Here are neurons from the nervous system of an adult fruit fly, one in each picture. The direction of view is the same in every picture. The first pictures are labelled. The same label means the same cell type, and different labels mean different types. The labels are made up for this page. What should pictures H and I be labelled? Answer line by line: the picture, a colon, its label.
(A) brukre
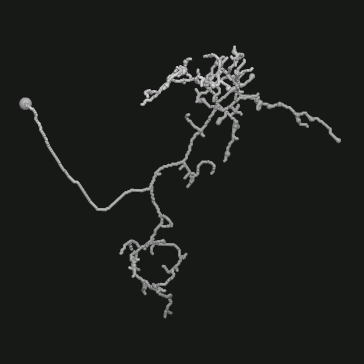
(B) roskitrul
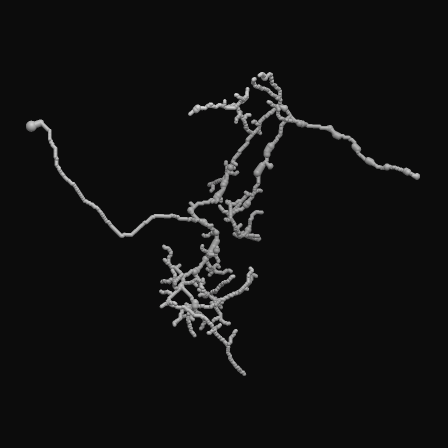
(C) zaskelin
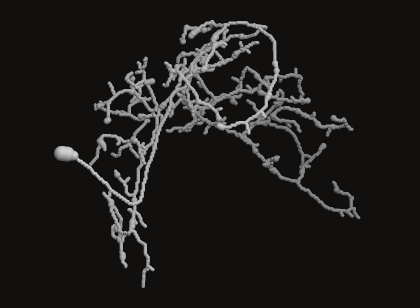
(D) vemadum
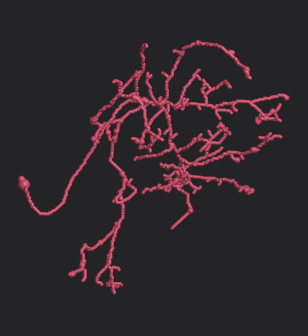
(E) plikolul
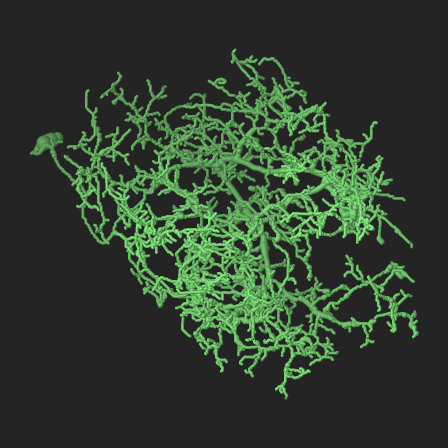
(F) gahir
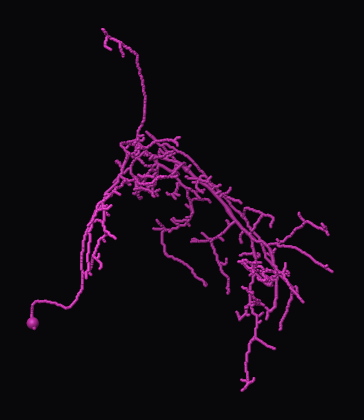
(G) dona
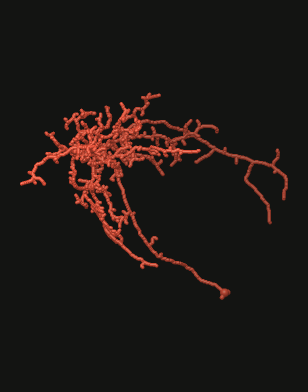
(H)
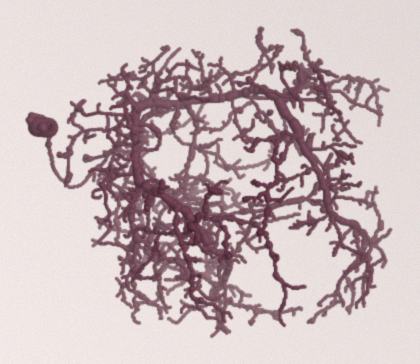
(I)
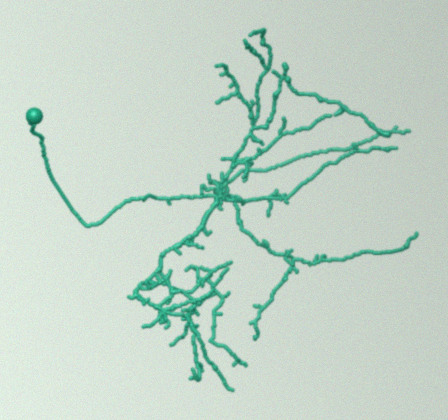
H: plikolul
I: roskitrul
